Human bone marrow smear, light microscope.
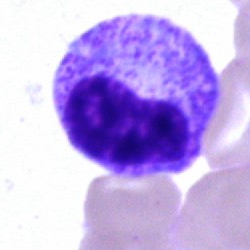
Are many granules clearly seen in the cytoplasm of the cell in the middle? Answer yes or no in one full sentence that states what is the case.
Yes, granules are visible in large numbers in its cytoplasm.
